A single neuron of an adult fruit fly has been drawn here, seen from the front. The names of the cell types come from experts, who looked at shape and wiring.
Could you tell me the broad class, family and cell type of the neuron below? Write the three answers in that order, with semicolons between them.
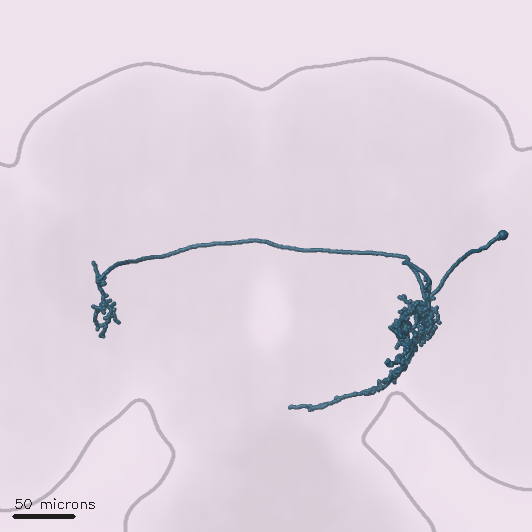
central-brain intrinsic neuron; hemilineage VLPl&d1_lateral; CB2144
